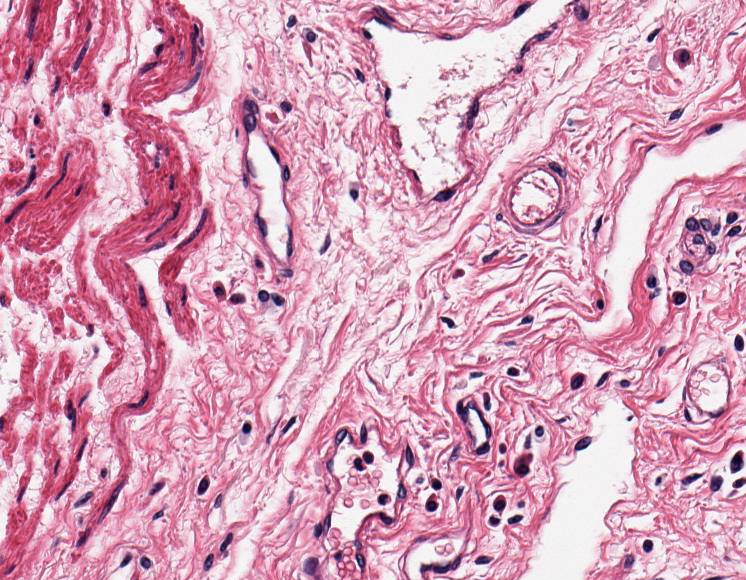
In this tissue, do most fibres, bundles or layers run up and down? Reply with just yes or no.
Yes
